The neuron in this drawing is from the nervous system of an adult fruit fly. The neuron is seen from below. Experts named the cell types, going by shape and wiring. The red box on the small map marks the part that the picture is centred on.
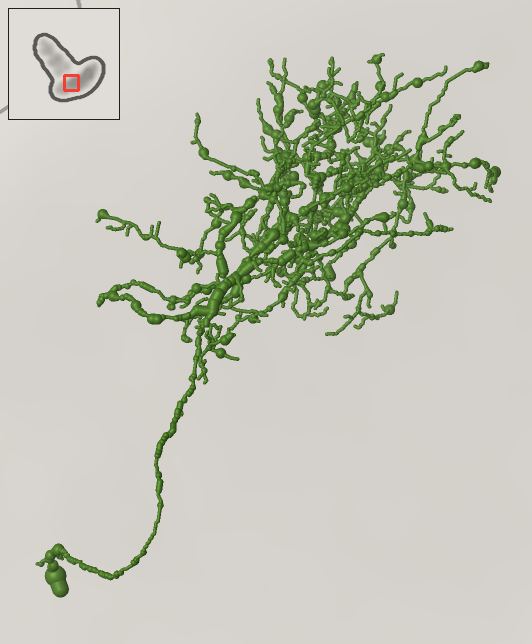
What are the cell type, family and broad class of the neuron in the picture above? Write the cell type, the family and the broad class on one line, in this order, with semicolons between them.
LHAV4l1; LHAV; central-brain intrinsic neuron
